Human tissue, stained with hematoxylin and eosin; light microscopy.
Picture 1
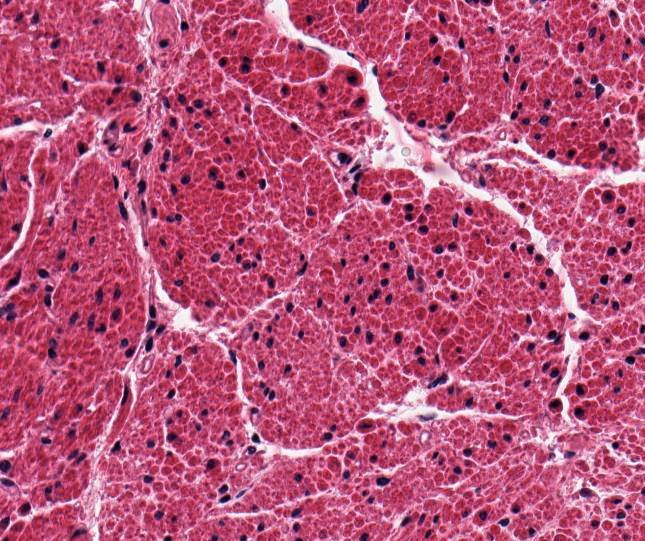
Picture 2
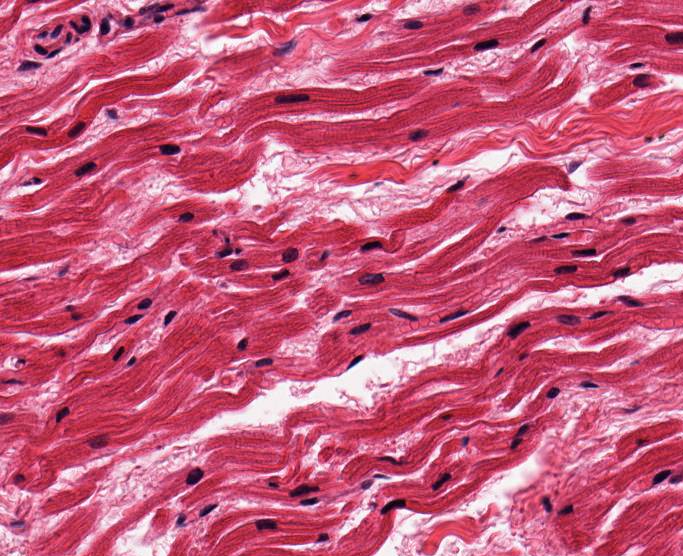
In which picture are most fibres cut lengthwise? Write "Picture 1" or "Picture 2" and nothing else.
Picture 2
